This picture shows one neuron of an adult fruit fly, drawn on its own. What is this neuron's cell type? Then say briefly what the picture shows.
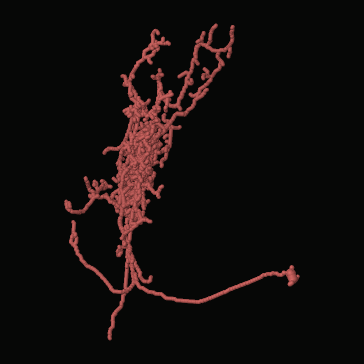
It is of cell type IN23B037. Its broad class is nerve-cord intrinsic neuron. The cell body can be seen at the lower right of the picture. Dozens of branch ends can be seen.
